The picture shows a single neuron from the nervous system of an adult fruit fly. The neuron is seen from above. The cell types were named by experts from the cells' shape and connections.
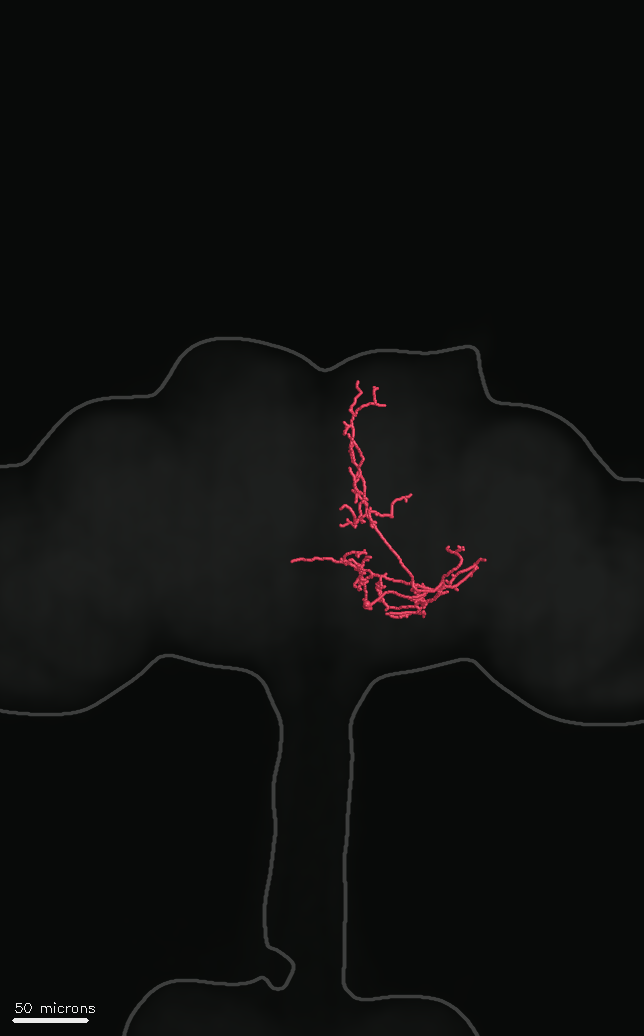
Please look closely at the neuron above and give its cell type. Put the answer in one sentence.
The cell type is SMP321_a.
